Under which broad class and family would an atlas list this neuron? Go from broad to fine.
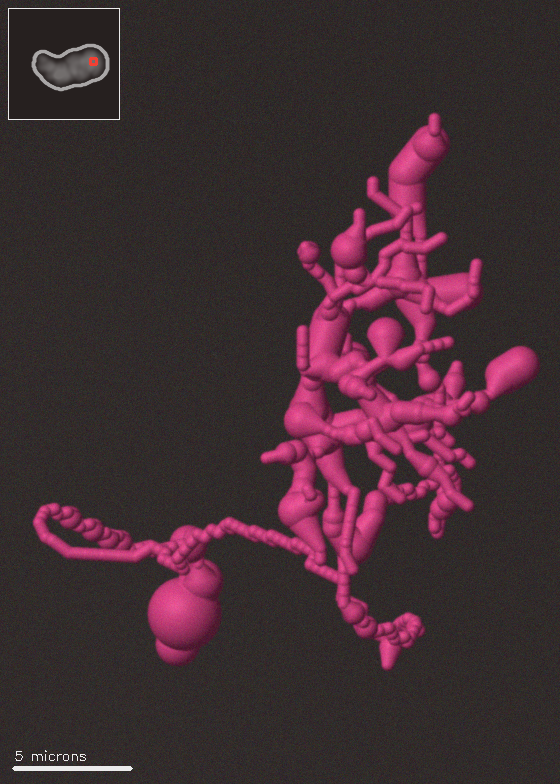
optic-lobe intrinsic neuron; T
